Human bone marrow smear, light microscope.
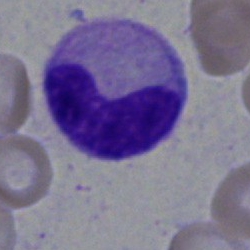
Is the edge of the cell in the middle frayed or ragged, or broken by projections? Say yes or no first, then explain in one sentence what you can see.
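No. The cell outline is round and smooth.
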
